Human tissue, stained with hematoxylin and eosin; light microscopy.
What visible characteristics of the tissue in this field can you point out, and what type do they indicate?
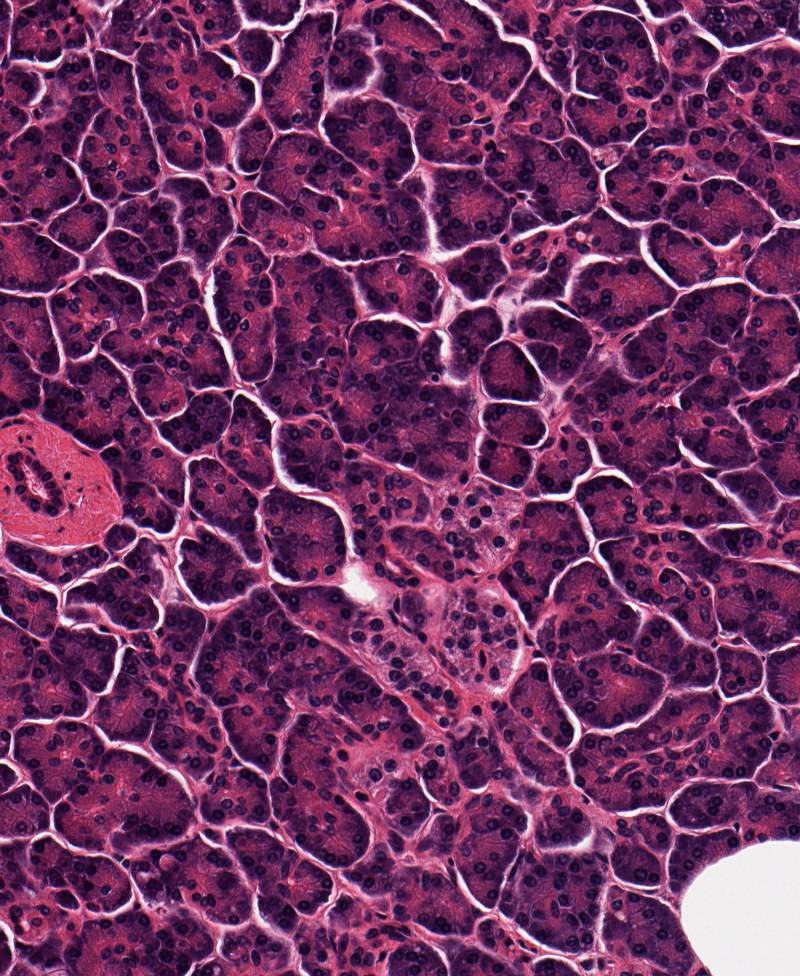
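See how nearly the whole field is filled by closely packed acini, very little stroma between them. The acinar cells are pyramidal; their cytoplasm is dark purple at the base, pinker toward each acinus's centre, and their round nuclei lie basally. Centrally, a cluster of paler-staining cells is not arranged in acini. It is pancreas.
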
